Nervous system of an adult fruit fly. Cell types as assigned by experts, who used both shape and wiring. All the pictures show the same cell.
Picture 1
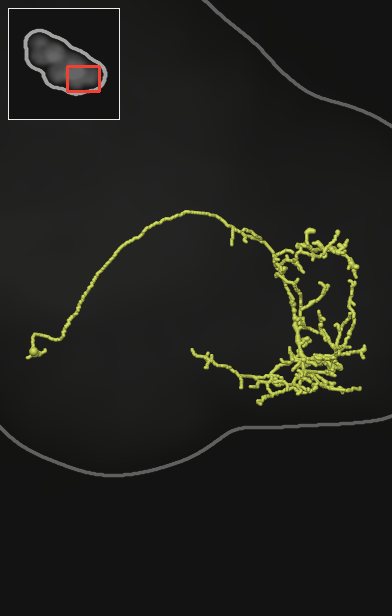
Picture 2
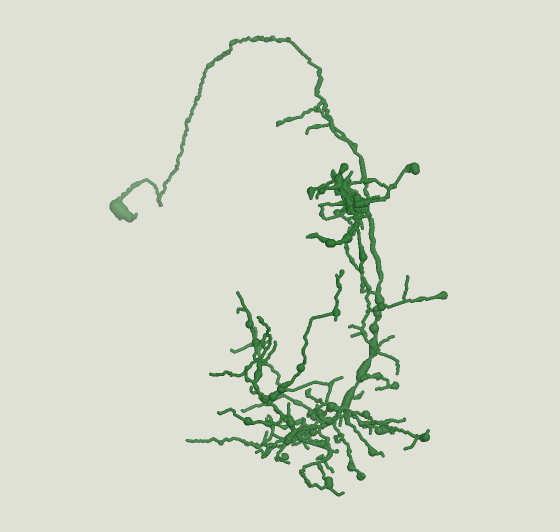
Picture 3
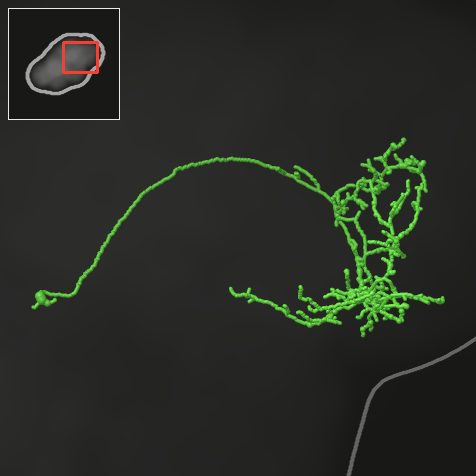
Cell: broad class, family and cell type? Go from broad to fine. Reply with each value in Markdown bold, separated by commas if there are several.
**nerve-cord intrinsic neuron**, **hemilineage 12B**, **IN12B059**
